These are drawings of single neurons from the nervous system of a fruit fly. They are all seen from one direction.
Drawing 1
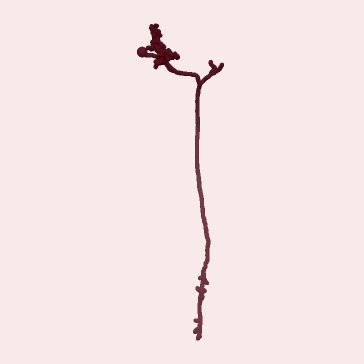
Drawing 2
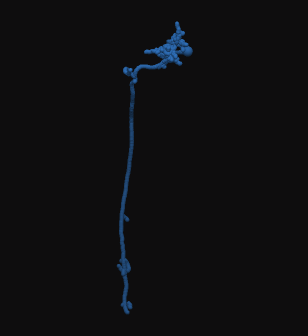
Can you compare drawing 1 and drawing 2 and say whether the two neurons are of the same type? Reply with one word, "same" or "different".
same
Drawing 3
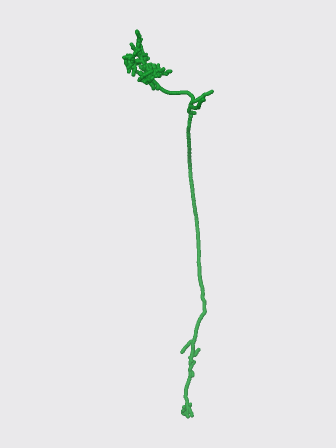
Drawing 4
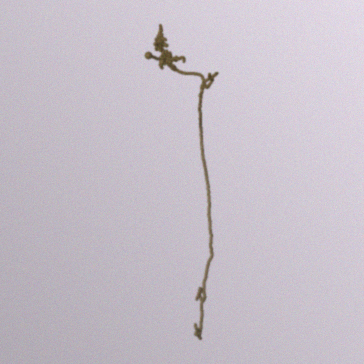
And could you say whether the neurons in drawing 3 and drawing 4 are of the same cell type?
same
